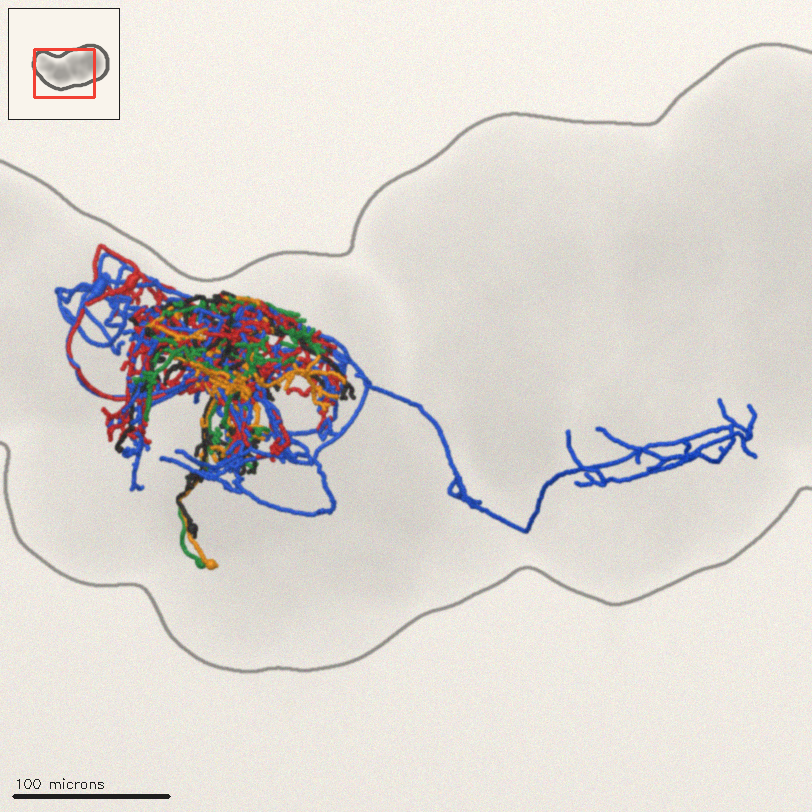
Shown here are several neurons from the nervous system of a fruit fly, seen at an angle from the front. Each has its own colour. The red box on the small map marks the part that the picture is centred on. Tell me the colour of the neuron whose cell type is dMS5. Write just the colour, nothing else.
red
